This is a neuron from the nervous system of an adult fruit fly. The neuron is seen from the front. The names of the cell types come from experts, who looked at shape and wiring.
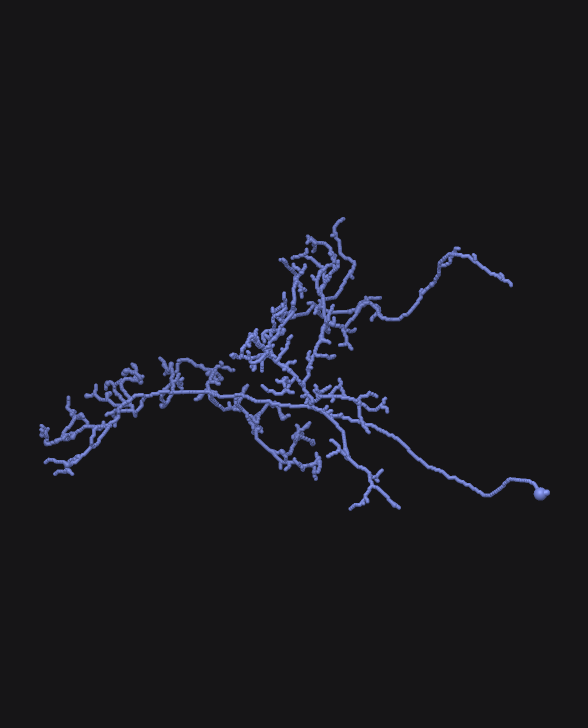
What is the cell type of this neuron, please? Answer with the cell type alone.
FB5Q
